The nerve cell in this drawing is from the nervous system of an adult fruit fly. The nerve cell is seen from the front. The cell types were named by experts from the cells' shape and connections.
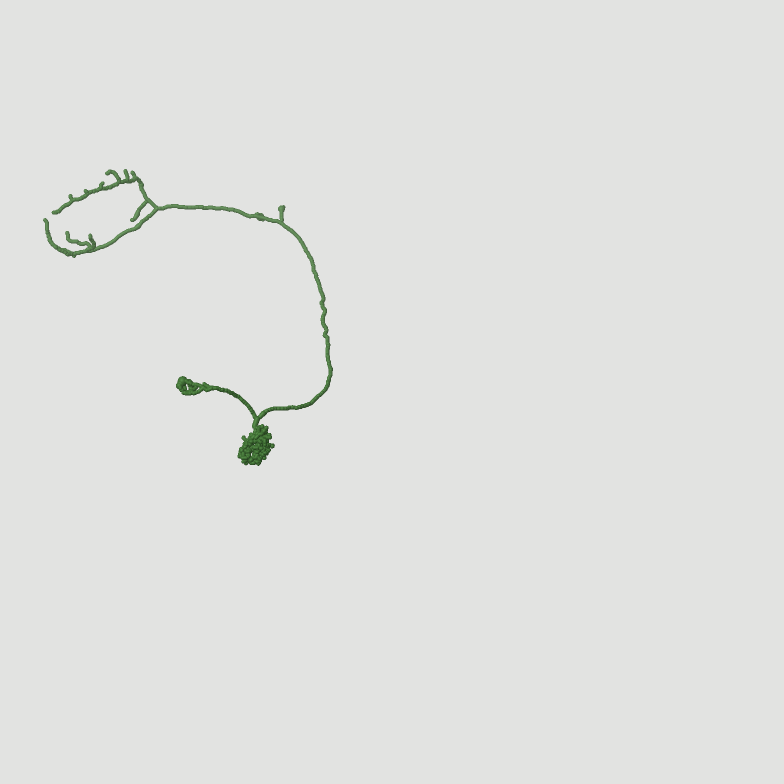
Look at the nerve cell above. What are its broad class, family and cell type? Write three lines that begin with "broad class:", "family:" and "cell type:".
broad class: central-brain intrinsic neuron
family: hemilineage ALl1_ventral
cell type: VA5_lPN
